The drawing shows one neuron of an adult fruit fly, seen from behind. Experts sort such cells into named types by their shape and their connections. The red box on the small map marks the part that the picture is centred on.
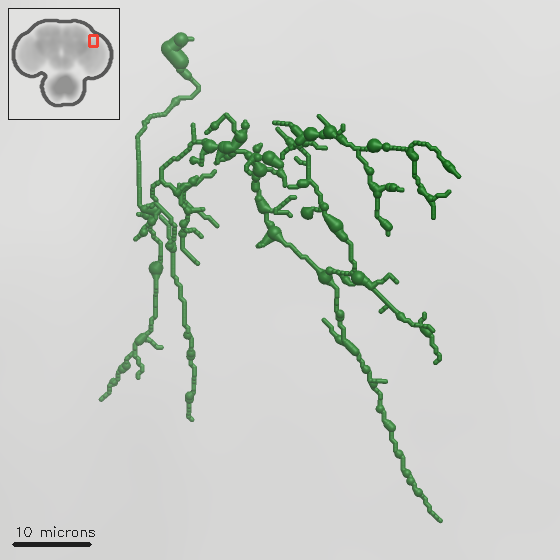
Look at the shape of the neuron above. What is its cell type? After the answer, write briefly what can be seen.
Its cell type is Cm22. It is an optic-lobe intrinsic neuron. From top to bottom in the picture it spans about 65 microns. The picture shows dozens of branch ends.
